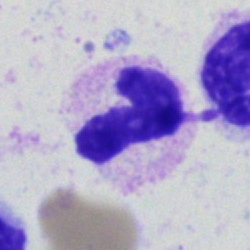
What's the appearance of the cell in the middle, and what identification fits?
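Starting with the outline, I'd call it roughly round. The nucleus is bent, and a deep notch cuts in from its upper left side. I can't make out any nucleoli in it. Through the cytoplasm, fine pink-violet granules are scattered. My name for it: a segmented neutrophil.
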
